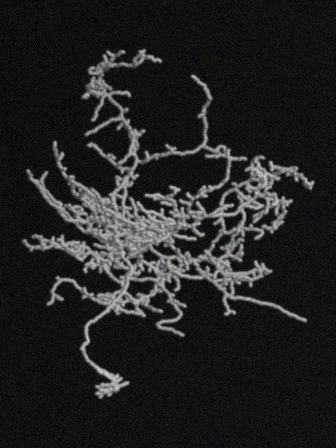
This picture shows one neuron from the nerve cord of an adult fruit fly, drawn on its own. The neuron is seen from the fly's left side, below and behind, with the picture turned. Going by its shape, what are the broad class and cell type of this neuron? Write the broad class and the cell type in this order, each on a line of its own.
nerve-cord intrinsic neuron
INXXX073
